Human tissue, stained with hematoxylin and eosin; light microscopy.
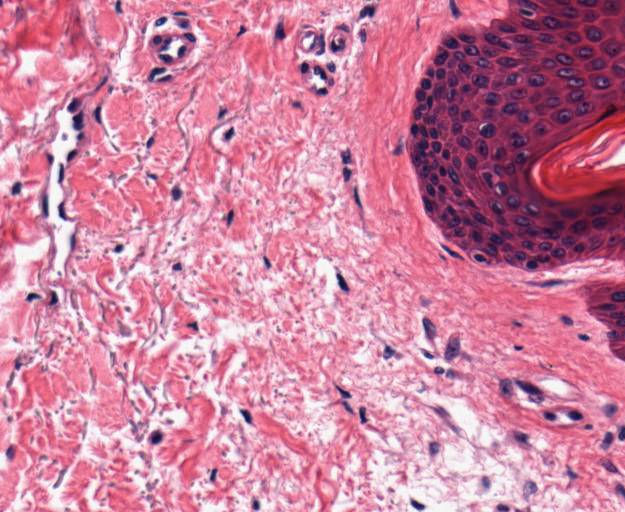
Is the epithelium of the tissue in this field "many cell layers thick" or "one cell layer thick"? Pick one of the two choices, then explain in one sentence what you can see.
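Many cell layers thick. The epithelium is stratified squamous, made of many layers of closely packed cells with dark, rounded nuclei.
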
